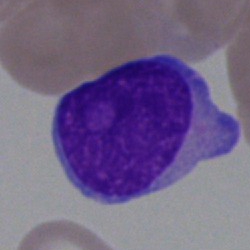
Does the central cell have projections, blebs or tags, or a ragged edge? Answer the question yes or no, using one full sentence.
Yes, it is a rough outline that this cell has.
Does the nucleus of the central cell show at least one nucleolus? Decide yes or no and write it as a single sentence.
Yes, in the nucleus of this cell a nucleolus can be seen.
